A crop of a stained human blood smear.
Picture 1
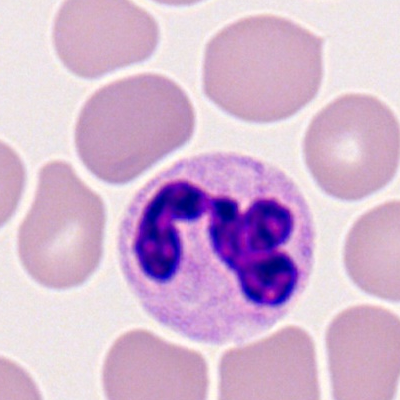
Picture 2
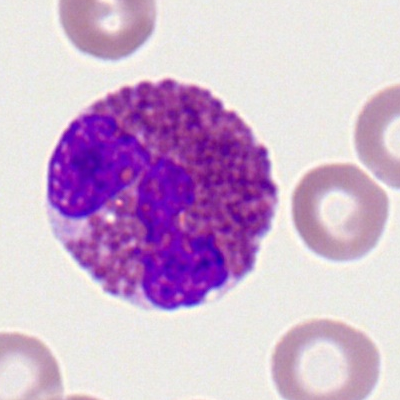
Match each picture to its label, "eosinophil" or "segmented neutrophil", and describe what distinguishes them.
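The segmented neutrophil is in picture 1, and the eosinophil is in picture 2. Look first at the granules: in picture 1 they are fine and faint, spread throughout plentiful pale pinkish-lilac cytoplasm. In picture 2 the cytoplasm is packed with coarse, round granules spread across the whole of it.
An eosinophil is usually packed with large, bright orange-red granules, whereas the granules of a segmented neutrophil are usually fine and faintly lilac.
Both have dark purple, clumped chromatin, coarsely so in picture 1 and densely in picture 2. The nucleus in picture 2 lies mostly toward the left side, while the cell in picture 1 has a round, smooth outline.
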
